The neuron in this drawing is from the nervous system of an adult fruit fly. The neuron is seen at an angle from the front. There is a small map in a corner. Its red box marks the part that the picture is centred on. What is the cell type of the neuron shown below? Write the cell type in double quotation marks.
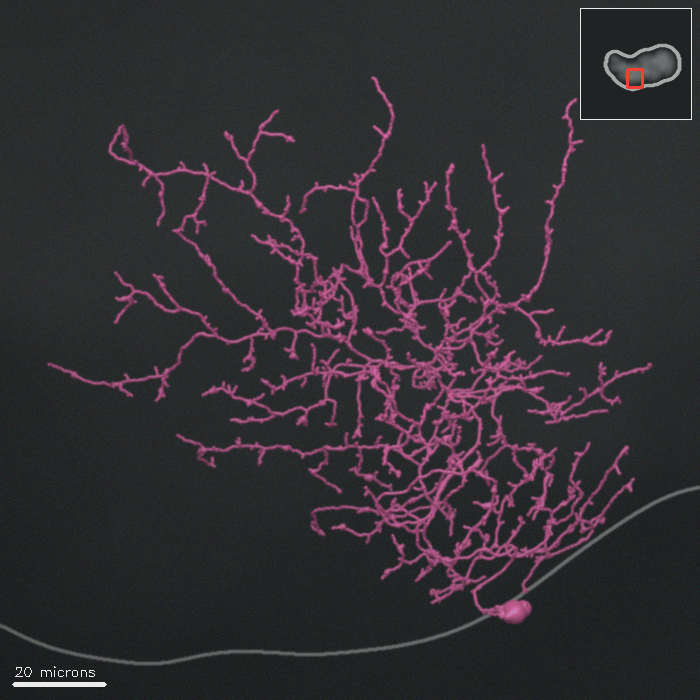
"Mi18"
